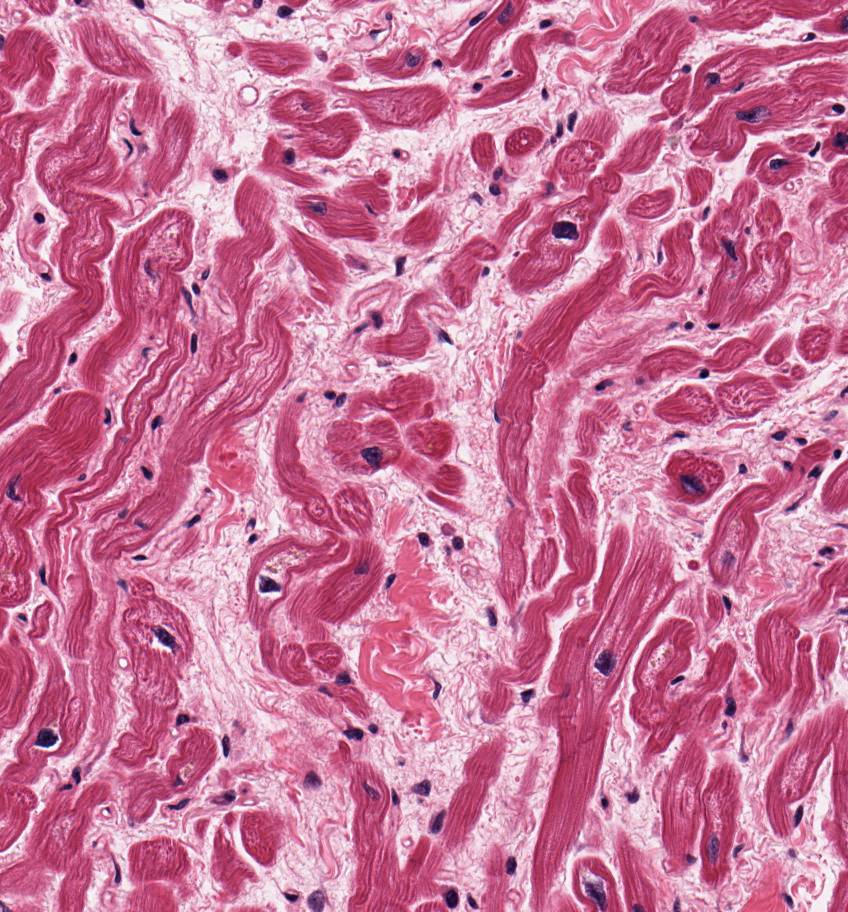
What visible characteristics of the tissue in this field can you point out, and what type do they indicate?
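Several muscle fibres branch and join neighbouring fibres; cross-cut fibres show a central nucleus. Scattered muscle nuclei, such as those in the centre and lower left, are enlarged and darkly stained. Some fibres carry fine golden-brown granules beside the nucleus. This is atrial appendage of the heart.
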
